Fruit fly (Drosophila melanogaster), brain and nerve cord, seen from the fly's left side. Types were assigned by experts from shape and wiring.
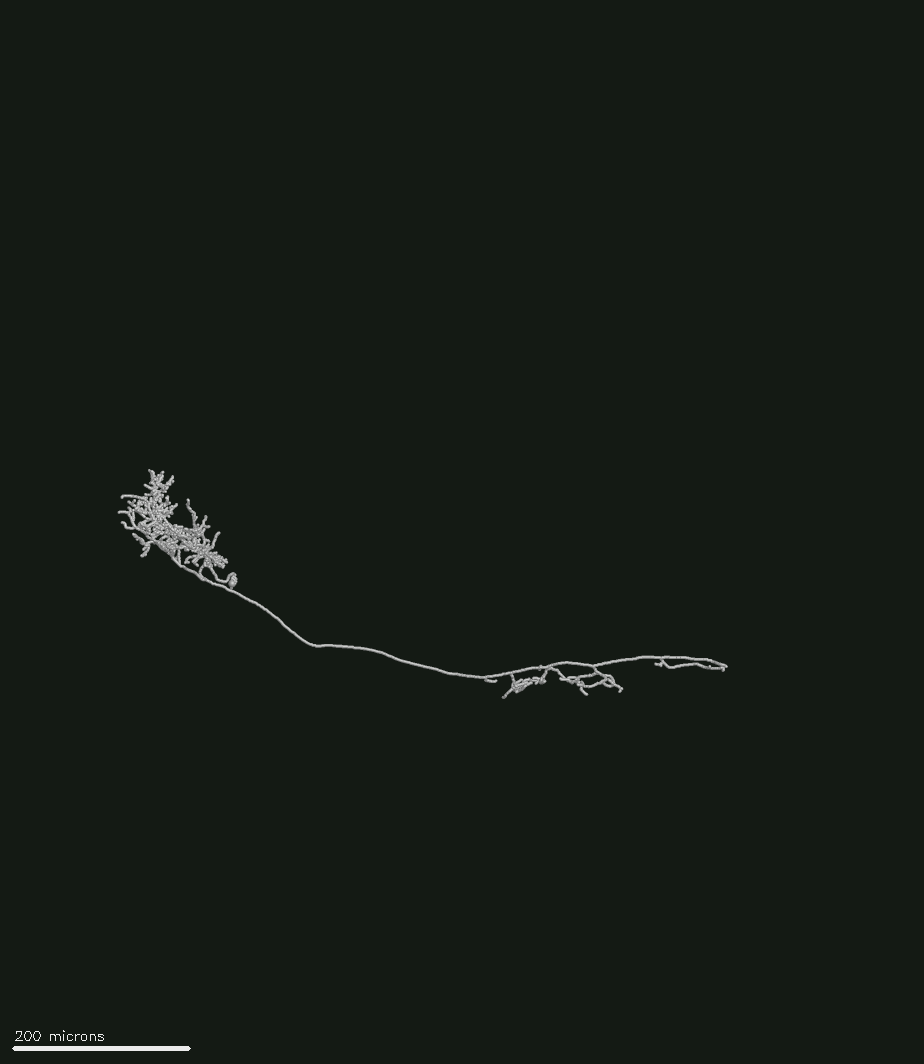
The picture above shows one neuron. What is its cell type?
DNg56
